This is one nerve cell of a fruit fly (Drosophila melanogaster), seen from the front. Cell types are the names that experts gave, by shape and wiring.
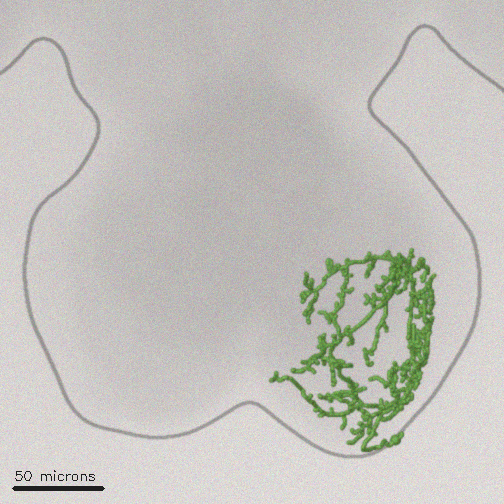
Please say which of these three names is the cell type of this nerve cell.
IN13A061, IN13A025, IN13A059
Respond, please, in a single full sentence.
It is to cell type IN13A025 that the nerve cell belongs.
